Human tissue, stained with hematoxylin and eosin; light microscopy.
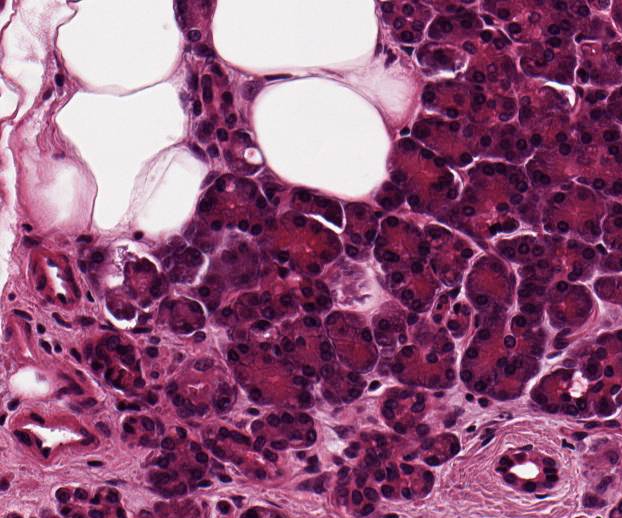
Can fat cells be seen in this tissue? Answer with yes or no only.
Yes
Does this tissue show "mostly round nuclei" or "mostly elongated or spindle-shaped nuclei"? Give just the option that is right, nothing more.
Mostly round nuclei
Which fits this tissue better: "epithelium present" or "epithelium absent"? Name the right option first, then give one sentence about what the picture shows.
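Epithelium present. Closely packed acini fill the centre and right side of the field.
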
